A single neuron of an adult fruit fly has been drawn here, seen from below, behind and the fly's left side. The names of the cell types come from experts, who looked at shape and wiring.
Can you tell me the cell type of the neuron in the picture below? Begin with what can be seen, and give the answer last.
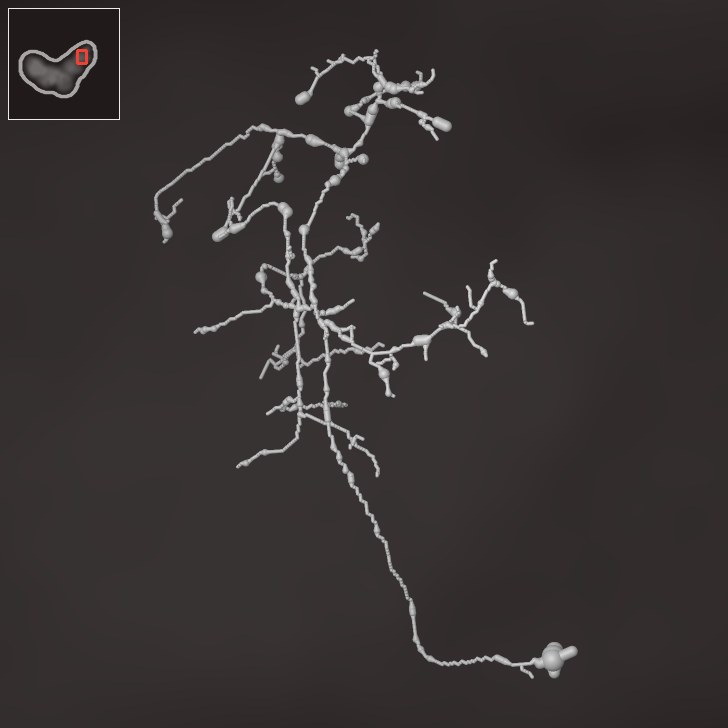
The cell body is at the lower right of the picture. The picture shows dozens of branch ends. It is a nerve-cord intrinsic neuron. It is of cell type IN13B099.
